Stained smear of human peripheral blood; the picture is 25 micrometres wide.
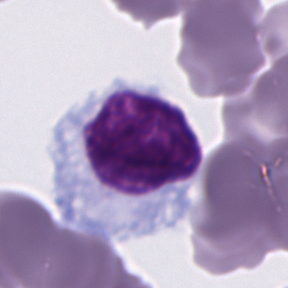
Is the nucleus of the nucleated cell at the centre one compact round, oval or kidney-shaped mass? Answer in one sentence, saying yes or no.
Yes, the nucleus of this cell is one compact round, oval or kidney-shaped mass.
